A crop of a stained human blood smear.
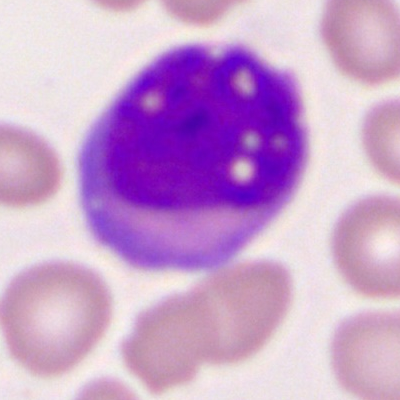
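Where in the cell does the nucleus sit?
Toward the upper part; it fills most of the cell, and its chromatin stains dark purple and looks dense.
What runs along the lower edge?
A band of pale blue-lilac cytoplasm.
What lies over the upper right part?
Several small clear round vacuoles.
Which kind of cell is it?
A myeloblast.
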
